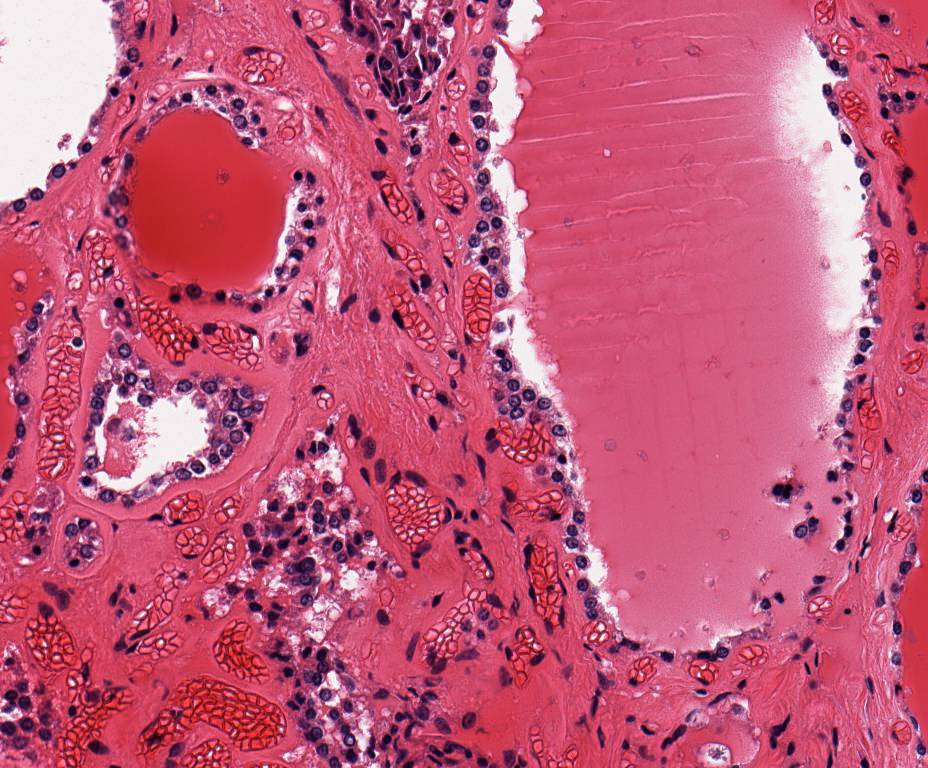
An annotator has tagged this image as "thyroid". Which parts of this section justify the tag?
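Fits thyroid: the field is made of rounded follicles set in stroma.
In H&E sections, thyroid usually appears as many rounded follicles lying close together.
Fits: the follicles are lined by a single layer of low cuboidal cells with round dark nuclei.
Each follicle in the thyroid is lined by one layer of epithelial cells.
Does not fit: the stroma between follicles is pink fibrous tissue with scattered spindle-shaped nuclei, widest in the centre of the field.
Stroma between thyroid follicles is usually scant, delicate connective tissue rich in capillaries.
Also seen: follicles of very unequal size, the largest filling most of the right half. Also seen: a follicle at left middle with a mostly empty white lumen holding a few loose cells.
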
